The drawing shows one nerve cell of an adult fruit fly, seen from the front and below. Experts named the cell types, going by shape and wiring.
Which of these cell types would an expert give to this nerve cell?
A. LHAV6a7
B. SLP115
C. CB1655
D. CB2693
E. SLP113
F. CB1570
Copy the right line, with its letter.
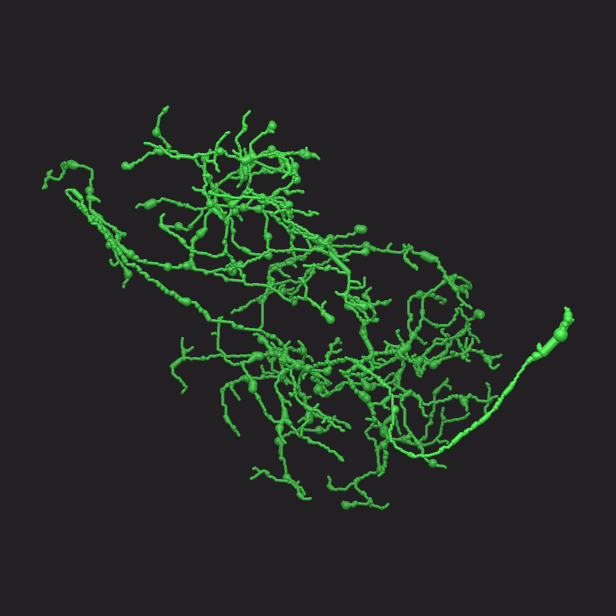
C. CB1655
